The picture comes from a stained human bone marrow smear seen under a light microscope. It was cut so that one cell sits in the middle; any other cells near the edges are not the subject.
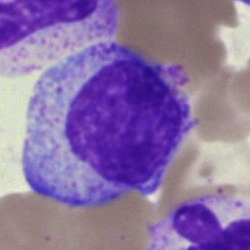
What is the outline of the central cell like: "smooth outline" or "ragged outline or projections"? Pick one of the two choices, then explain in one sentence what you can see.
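Ragged outline or projections. A small granular bleb projects from the upper right edge of the cell.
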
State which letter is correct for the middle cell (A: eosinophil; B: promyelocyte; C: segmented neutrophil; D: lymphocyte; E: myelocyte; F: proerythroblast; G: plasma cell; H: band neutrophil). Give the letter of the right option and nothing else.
E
